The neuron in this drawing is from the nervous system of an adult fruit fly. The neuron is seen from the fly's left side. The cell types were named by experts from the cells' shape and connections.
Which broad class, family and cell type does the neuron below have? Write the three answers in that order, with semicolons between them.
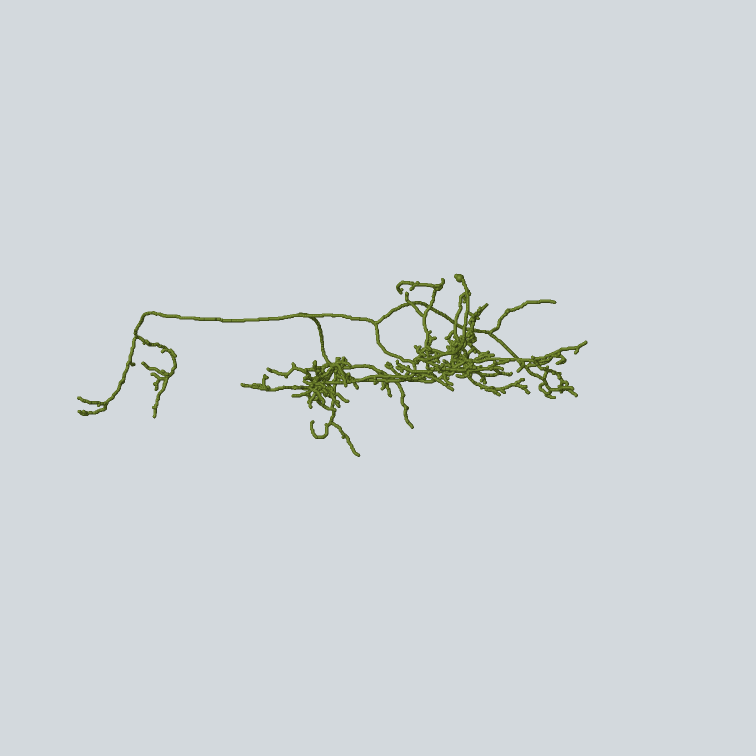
nerve-cord intrinsic neuron; hemilineage 18B; IN18B011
